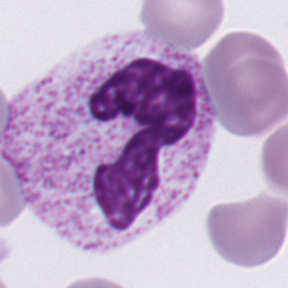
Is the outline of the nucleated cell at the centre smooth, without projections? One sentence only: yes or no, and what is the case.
Yes, no projections, blebs or ragged parts break the cell's outline.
